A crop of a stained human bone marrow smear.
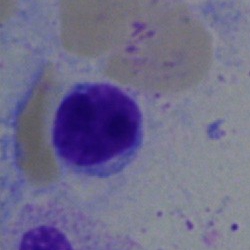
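Lymphocyte in the middle of a stained human bone marrow smear. First, the outline is roughly round. Next, the nucleus fills most of the cell, so only a narrow rim of cytoplasm remains. That rim is pale blue, and finally, no granules can be seen in it.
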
